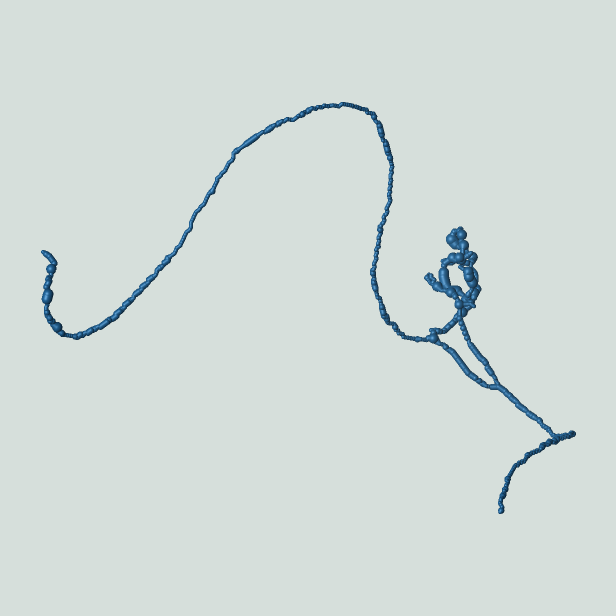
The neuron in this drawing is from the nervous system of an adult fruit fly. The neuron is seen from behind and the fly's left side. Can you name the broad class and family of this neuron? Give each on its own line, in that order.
sensory neuron entering the brain
class olfactory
